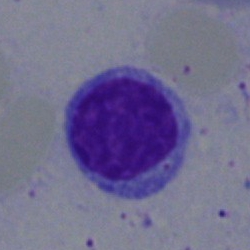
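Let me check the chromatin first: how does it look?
Deep purple, mottled and finely patchy rather than in coarse dense blocks.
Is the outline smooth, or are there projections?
Round and smooth, with nothing projecting.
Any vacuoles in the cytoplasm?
None.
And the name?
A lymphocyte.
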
